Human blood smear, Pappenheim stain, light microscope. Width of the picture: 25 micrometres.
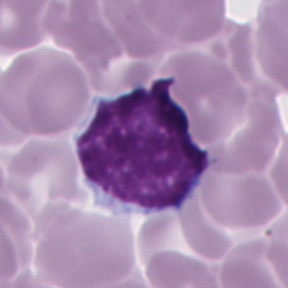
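Typical lymphocyte, the cell in the middle. First, the outline: a small pointed projection sticks out from its top edge. Second, the nucleus: a single unlobed mass, about 11 micrometres across. Third, the cytoplasm: only a very thin rim around the nucleus, pale blue where it shows.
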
